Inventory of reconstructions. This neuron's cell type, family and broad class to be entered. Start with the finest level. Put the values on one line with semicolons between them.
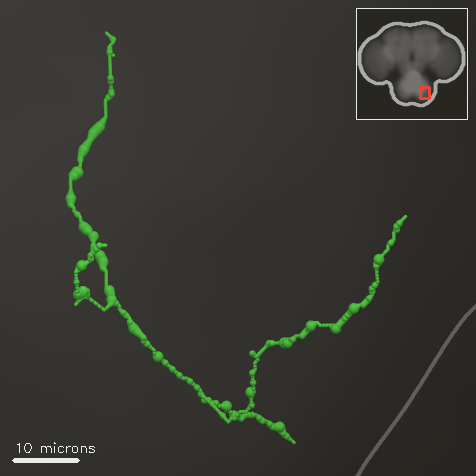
SNpp50; class mechanosensory proprioceptive; sensory neuron entering the nerve cord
